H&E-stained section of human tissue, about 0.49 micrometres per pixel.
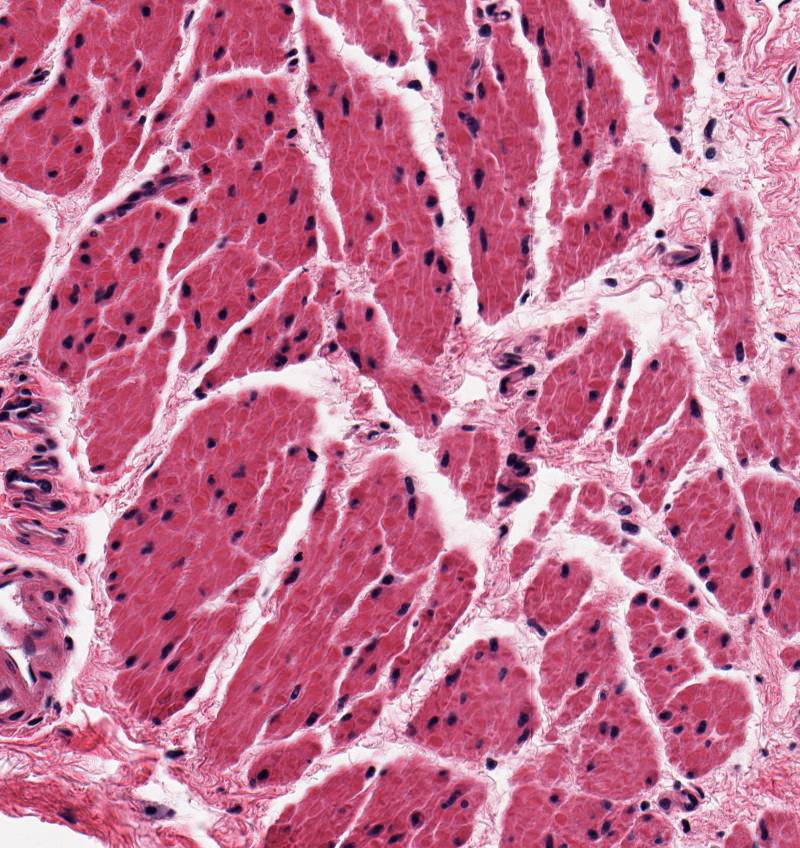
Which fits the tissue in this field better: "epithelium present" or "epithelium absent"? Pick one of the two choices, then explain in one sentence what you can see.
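Epithelium absent. No epithelium lines any surface or space in this field.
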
